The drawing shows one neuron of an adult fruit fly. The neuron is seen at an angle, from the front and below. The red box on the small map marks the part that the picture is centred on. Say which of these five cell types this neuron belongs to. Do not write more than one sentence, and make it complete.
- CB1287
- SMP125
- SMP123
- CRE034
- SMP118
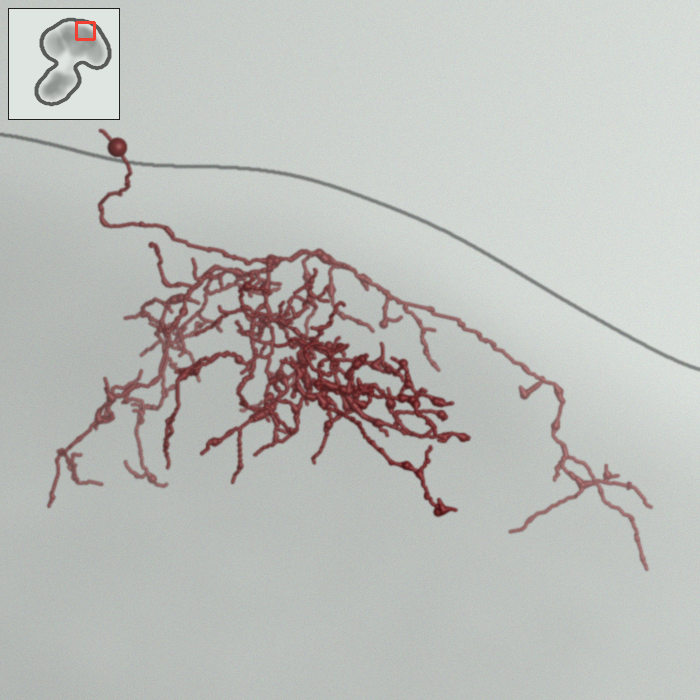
The cell type SMP123 is the type of this neuron.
